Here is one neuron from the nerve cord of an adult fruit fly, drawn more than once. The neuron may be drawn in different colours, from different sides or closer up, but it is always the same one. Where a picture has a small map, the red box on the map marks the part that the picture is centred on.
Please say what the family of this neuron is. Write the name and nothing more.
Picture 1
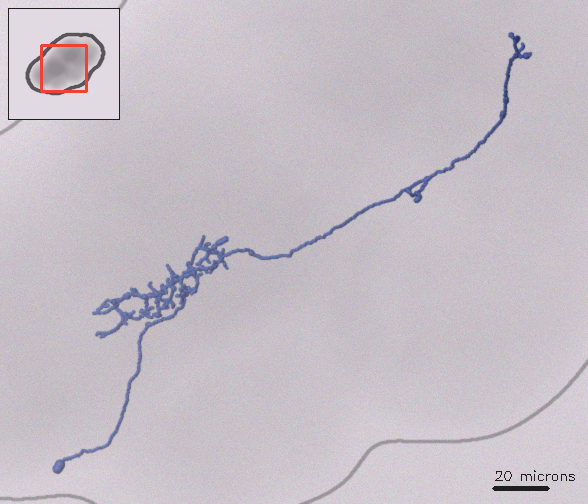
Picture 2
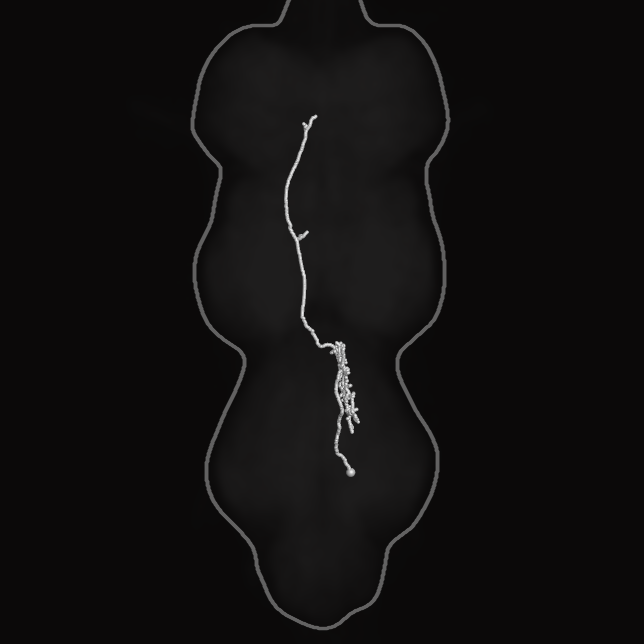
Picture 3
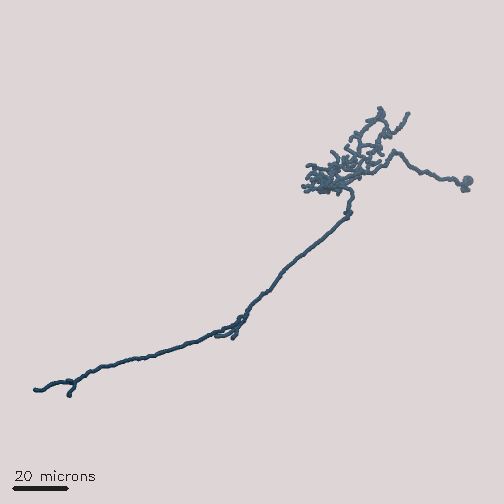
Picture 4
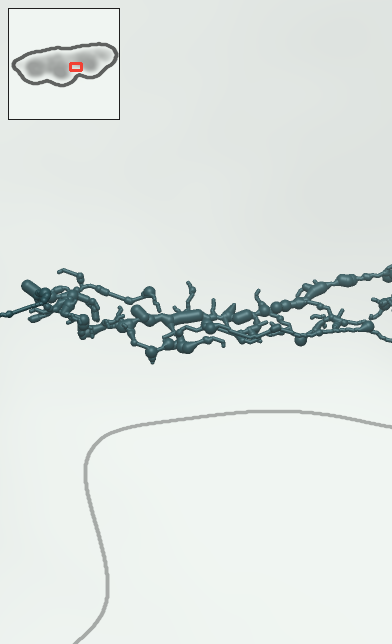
hemilineage 10B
